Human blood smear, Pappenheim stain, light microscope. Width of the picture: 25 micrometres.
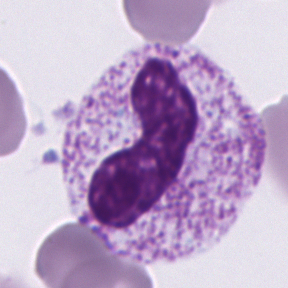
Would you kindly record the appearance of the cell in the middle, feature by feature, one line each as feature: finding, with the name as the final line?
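Nucleus: one curved, sausage-like band, not split into separate lobes
Broader end: toward the lower left of the cell
Chromatin: dark purple and densely clumped
Cytoplasm: abundant, pale pinkish-lilac
Name: band neutrophil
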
